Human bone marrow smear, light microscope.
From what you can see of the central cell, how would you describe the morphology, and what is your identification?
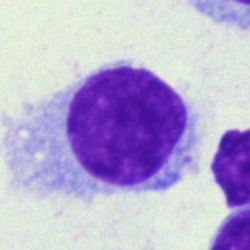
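First, the nucleus is off-centre, sitting toward the right side of the cell. Its chromatin stains deep purple and looks fairly even, though with small paler patches. Most of the cytoplasm seems to lie to the left of the nucleus. And the outer edge is ragged and frayed, especially on the left. So this is a hairy cell.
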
